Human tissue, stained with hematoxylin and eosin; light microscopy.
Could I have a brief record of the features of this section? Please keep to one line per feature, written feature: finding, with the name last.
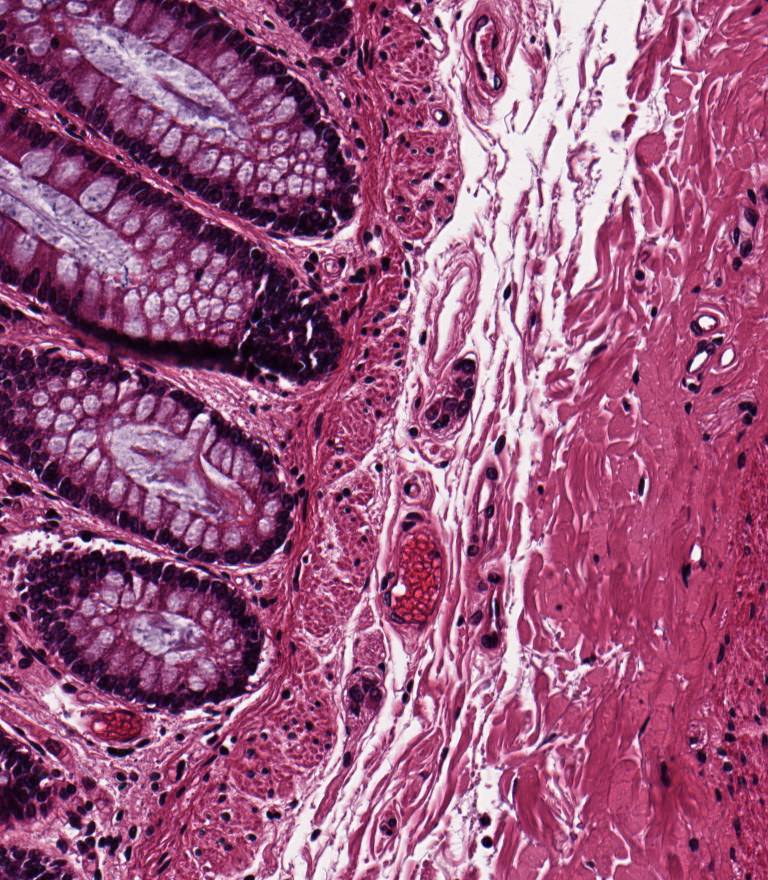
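Arrangement: mucosa left third, loose pale strip middle, muscle right third
Crypts: straight tubes, cut lengthwise, blind ends rightward
Lining: single columnar layer, goblet cells, pale mucin filling most
Stroma: thin, cellular, small dark nuclei
Thin band: pink smooth muscle, vertical
Name: so, sigmoid colon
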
